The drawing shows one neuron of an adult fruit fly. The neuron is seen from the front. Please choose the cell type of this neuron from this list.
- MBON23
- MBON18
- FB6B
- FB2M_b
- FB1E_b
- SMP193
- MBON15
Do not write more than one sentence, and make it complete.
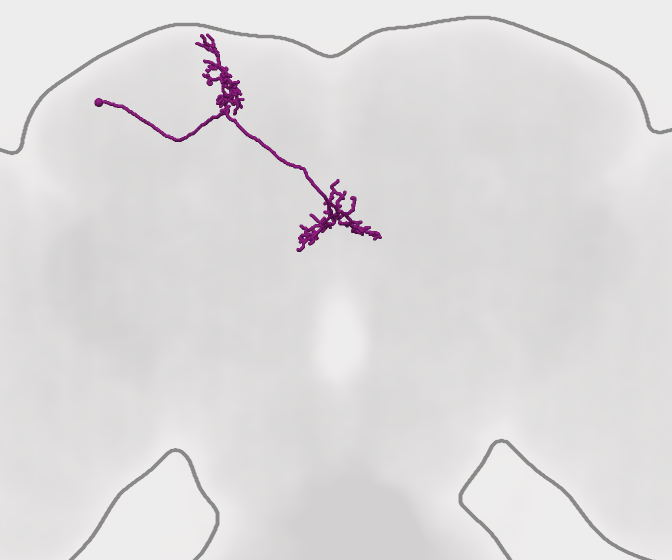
The cell type designation of this neuron is FB1E_b.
